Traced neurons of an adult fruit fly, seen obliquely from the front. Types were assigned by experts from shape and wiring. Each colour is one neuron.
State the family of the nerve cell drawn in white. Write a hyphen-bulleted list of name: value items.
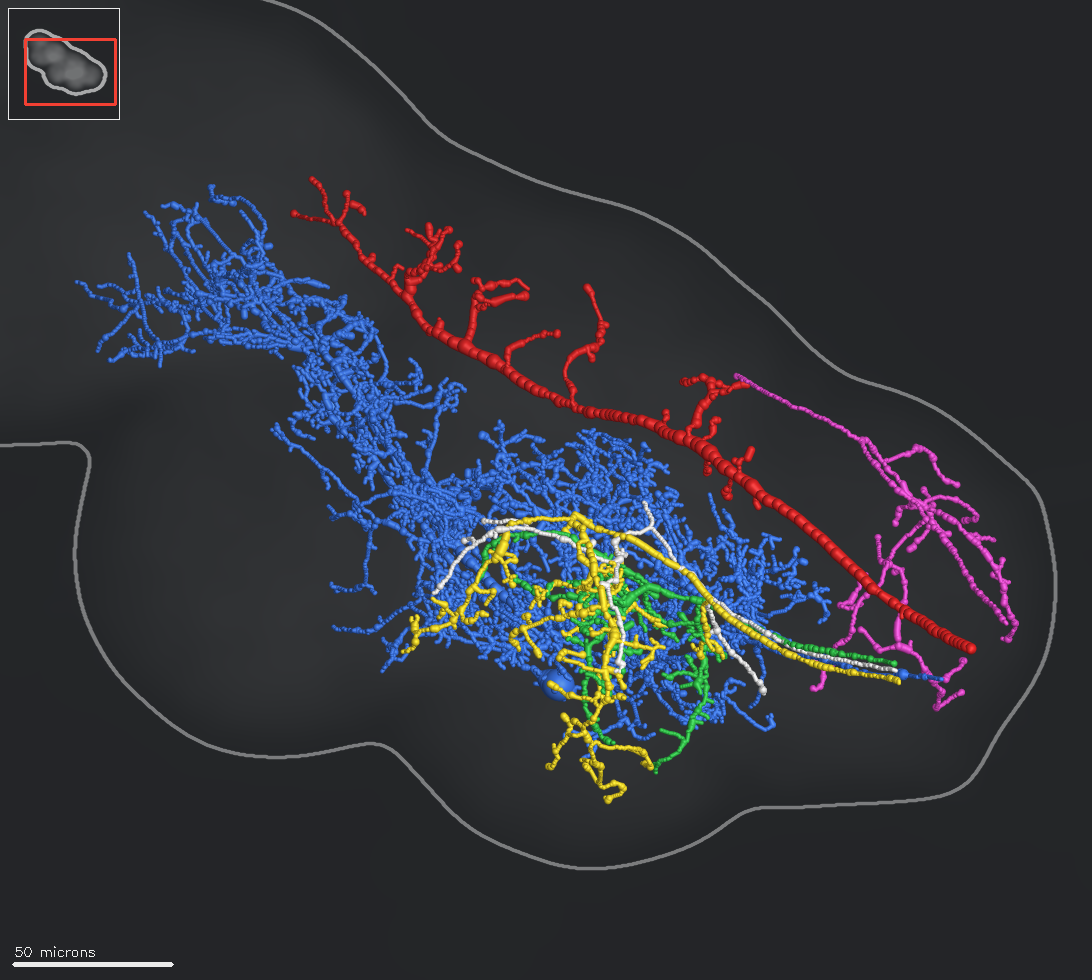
- family: hemilineage MX12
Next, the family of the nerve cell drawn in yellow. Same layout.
- family: DNge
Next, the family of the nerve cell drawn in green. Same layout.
- family: DNge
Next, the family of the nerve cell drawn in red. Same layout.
- family: hemilineage WEDd1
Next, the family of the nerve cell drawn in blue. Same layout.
- family: hemilineage 05B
